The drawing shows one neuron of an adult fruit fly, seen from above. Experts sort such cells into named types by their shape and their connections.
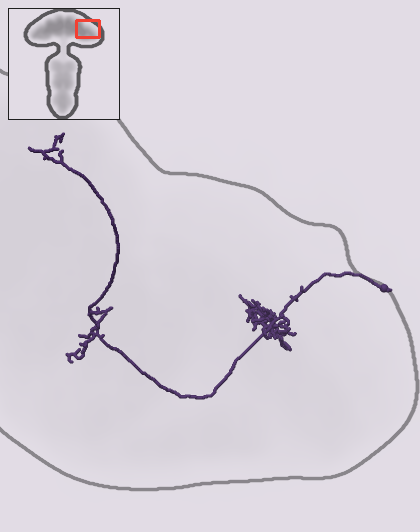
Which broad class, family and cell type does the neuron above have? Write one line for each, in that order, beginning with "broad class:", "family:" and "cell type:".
broad class: visual projection neuron
family: MeTu
cell type: MeTu4a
